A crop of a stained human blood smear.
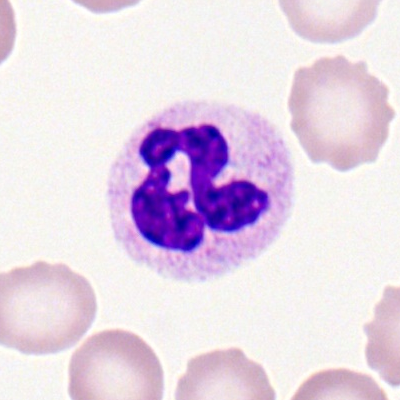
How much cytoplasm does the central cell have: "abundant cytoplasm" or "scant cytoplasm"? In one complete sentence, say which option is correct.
The cell's cytoplasm around its nucleus is ample.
